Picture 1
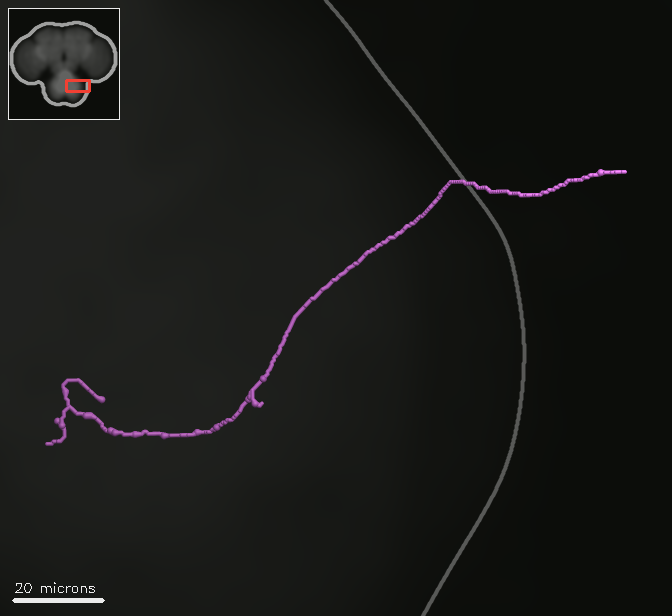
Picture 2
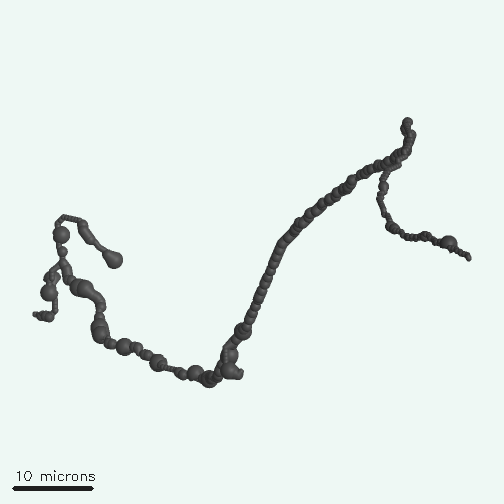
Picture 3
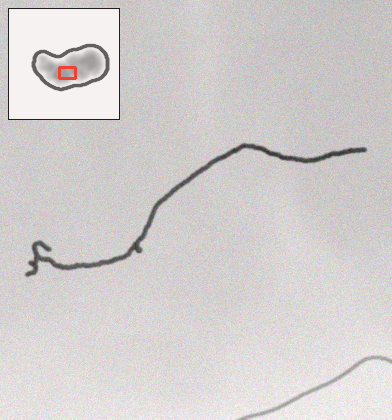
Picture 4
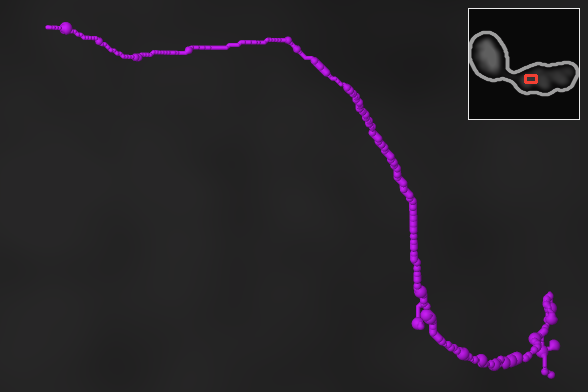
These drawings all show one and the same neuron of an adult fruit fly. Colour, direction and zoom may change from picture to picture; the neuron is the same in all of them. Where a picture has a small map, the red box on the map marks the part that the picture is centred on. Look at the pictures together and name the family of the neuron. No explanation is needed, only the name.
class gustatory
